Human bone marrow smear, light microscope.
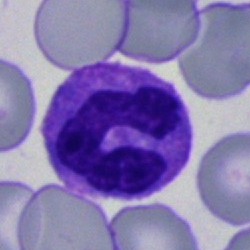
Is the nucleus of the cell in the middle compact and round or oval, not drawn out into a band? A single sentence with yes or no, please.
No, the nucleus takes the form of a curved band with no separate lobes.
